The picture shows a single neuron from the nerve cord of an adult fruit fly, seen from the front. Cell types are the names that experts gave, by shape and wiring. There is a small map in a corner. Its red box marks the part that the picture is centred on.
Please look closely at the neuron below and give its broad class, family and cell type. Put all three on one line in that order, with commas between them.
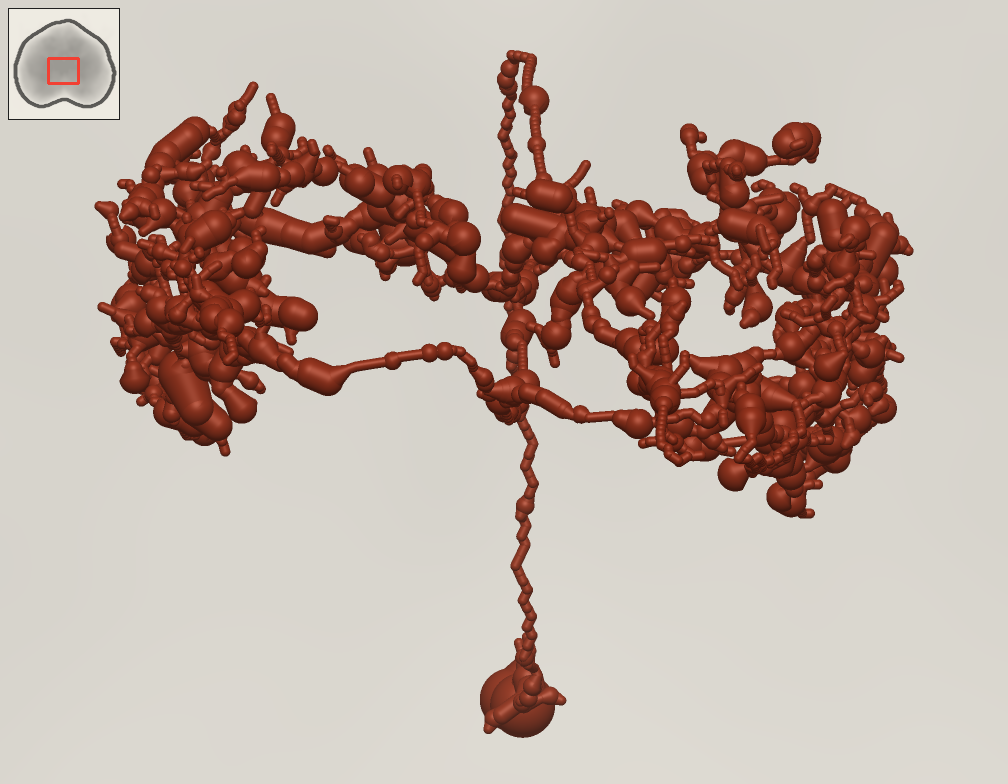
nerve-cord intrinsic neuron, hemilineage 00A, IN00A014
